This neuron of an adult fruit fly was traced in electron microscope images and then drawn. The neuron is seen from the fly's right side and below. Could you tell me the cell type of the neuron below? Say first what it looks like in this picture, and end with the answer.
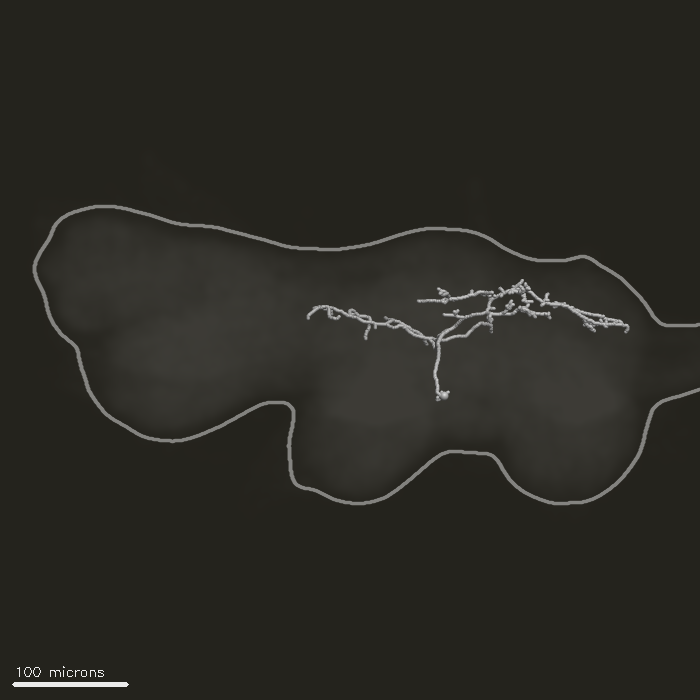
By the scale bar it is about 300 microns wide in this view. In this view it is more than twice as wide as it is tall. Its broad class is nerve-cord intrinsic neuron. Its cell type is IN07B077.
